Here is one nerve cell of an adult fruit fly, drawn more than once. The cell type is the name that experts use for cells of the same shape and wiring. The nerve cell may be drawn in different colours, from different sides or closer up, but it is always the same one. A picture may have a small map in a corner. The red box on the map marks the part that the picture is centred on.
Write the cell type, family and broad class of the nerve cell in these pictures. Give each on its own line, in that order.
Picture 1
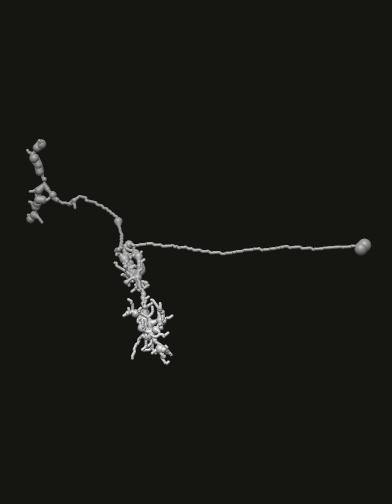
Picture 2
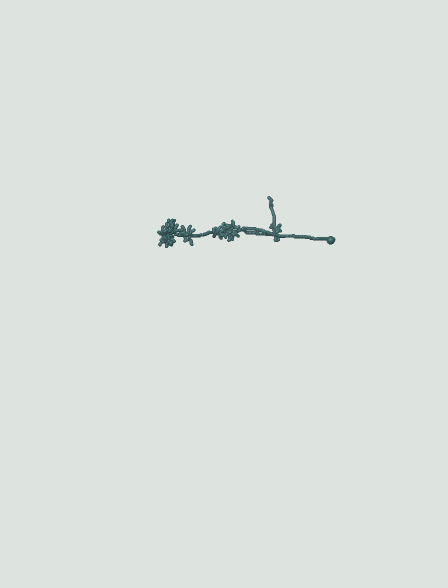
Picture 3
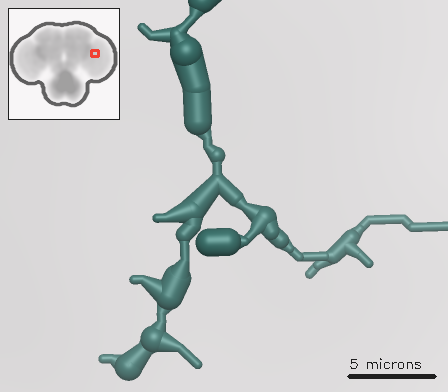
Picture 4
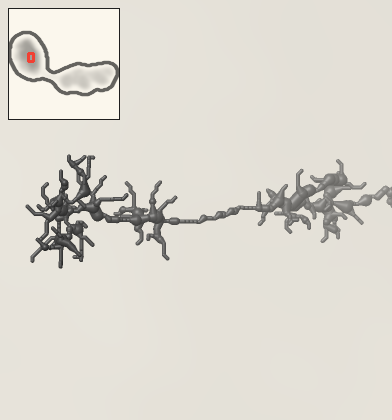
T2
T
optic-lobe intrinsic neuron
